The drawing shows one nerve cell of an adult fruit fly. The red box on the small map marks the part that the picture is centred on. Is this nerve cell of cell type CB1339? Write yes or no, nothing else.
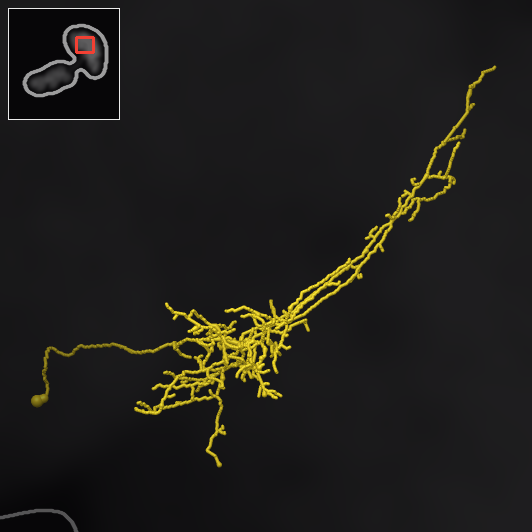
yes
